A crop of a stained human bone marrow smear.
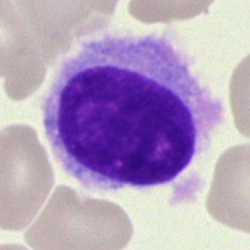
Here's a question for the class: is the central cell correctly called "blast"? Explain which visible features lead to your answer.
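My eye goes to the edge first: the cell margin is ragged and frayed rather than smooth.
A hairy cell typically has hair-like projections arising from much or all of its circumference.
So the name is hairy cell, not blast. The nucleus fills most of the cell and leaves a moderate rim of cytoplasm.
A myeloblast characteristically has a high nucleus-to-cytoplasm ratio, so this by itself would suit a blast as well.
The cytoplasm is pale lilac-blue, widest along the upper right side of the nucleus, and I see no vacuoles in it.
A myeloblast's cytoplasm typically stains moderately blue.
The rim here looks pale rather than that, which counts against a blast. There is also a small pale fragment of cytoplasm at the lower right edge of the cell.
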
